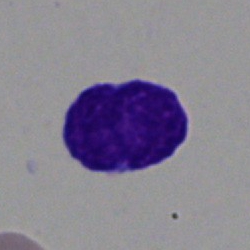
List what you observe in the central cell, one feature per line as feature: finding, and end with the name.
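Nuclear outline: shallow notch at the top
Nucleus: fills almost the whole cell, no clear rim of cytoplasm around it
Chromatin: dense, dark purple, faintly mottled
Cell surface: smooth, without projections
Name: blast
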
